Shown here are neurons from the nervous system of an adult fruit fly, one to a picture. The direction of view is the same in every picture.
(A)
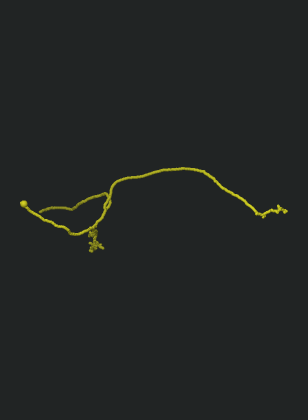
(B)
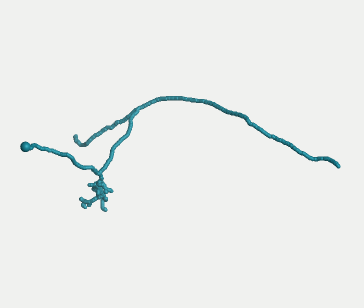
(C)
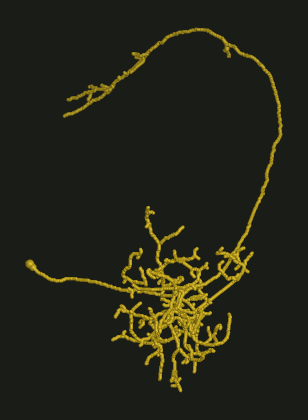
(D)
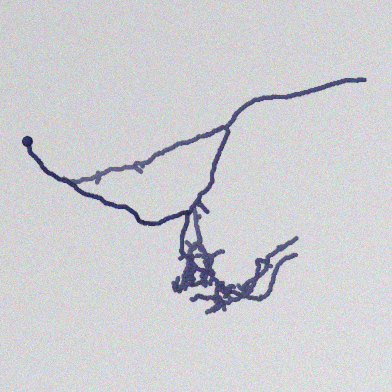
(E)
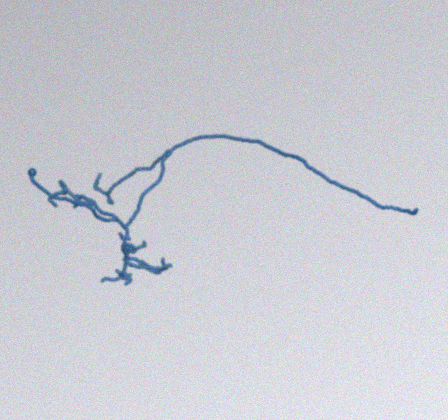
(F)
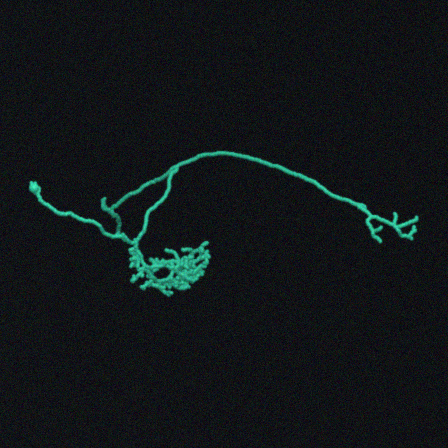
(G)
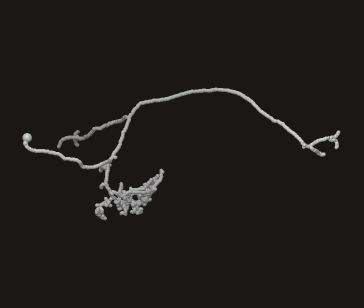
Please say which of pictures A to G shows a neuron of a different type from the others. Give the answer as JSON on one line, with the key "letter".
{"letter": "C"}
